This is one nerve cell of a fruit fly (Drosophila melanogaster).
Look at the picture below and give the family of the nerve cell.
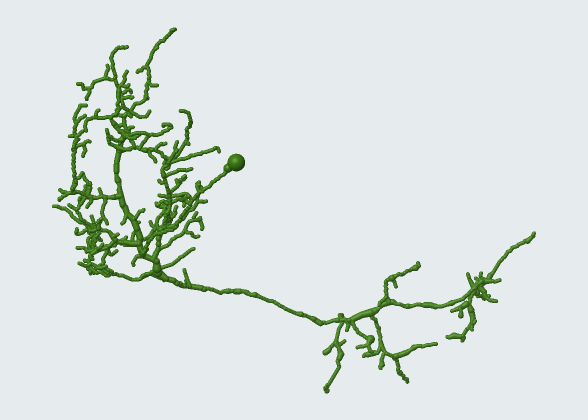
hemilineage DM6_posterior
